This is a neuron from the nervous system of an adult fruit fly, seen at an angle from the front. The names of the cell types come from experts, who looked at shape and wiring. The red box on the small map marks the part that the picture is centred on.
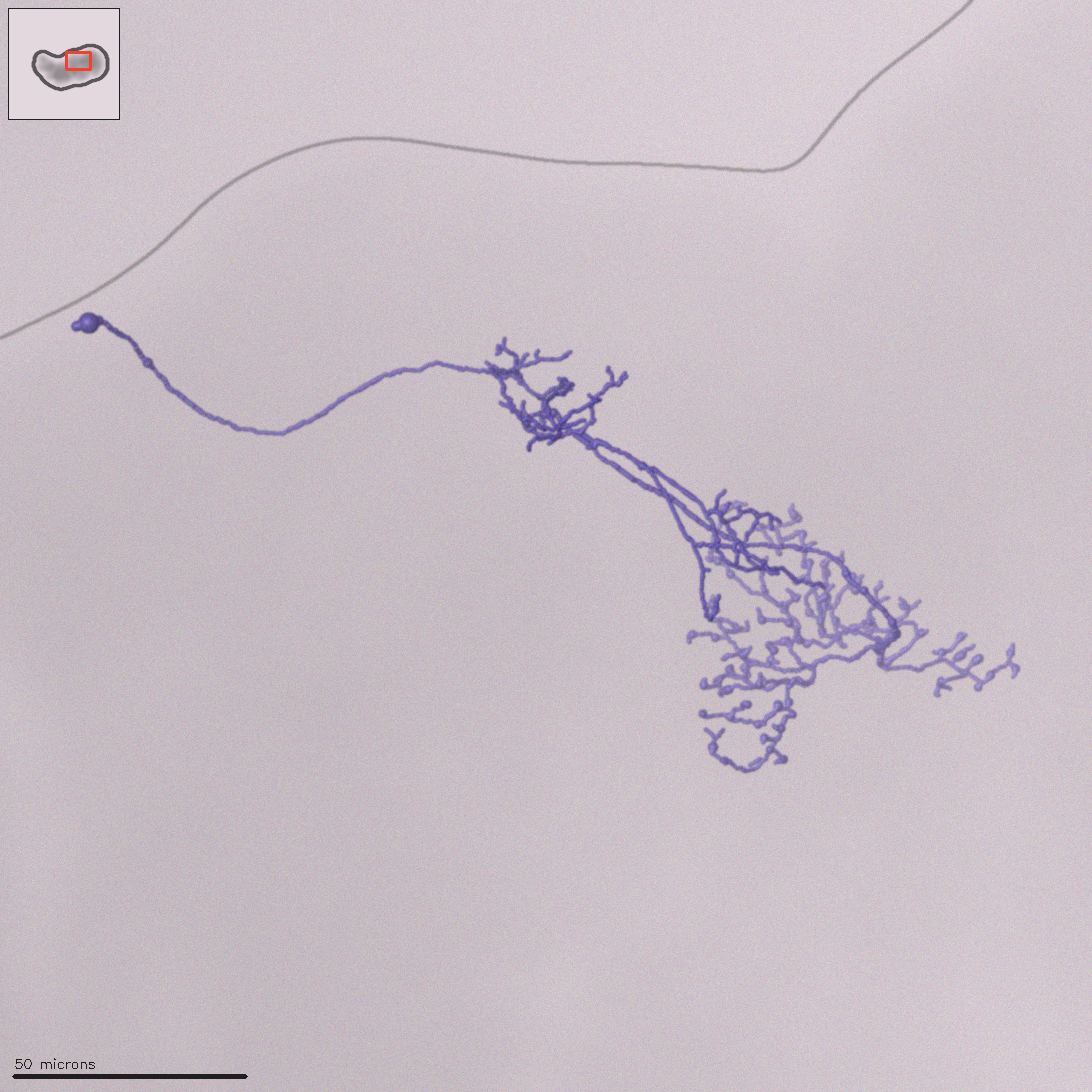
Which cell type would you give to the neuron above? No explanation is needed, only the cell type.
FB2F_b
